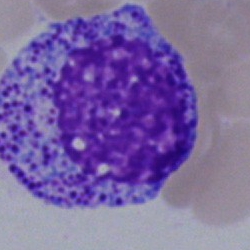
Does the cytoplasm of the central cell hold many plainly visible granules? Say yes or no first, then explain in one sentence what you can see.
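Yes. Many coarse, round, dark purple granules fill the cytoplasm.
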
